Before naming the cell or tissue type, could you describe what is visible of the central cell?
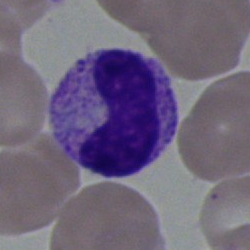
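The nucleus is kidney-shaped, with its indentation turned to the left. It sits off-centre, toward the right side of the cell. Its chromatin is dark purple and coarsely condensed. Within the nuclear indentation lies a paler area of cytoplasm. This is a band neutrophil.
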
